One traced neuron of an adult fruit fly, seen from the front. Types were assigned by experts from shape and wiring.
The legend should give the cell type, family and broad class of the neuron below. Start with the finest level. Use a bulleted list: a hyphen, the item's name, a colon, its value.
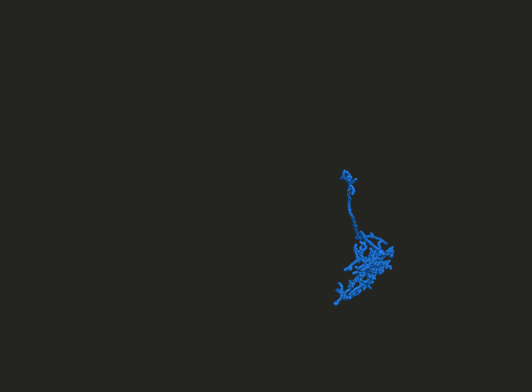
- cell type: WED031
- family: hemilineage WEDa2
- broad class: central-brain intrinsic neuron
